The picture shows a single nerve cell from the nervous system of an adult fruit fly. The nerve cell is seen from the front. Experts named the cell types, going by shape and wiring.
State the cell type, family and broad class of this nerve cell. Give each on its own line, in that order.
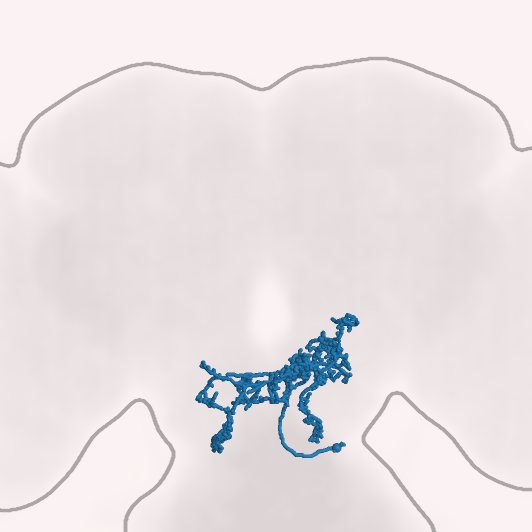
GNG141
hemilineage 05B
central-brain intrinsic neuron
